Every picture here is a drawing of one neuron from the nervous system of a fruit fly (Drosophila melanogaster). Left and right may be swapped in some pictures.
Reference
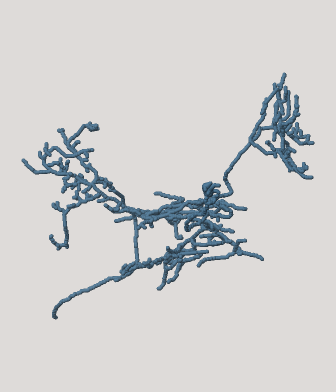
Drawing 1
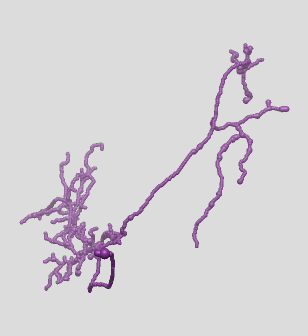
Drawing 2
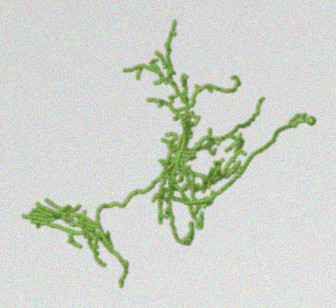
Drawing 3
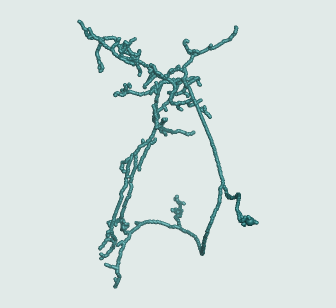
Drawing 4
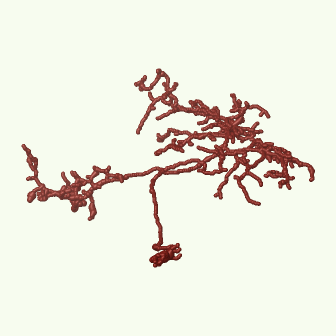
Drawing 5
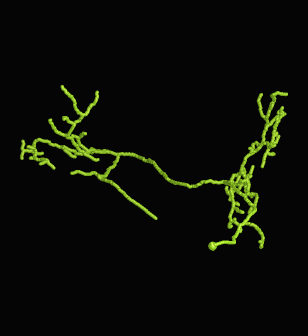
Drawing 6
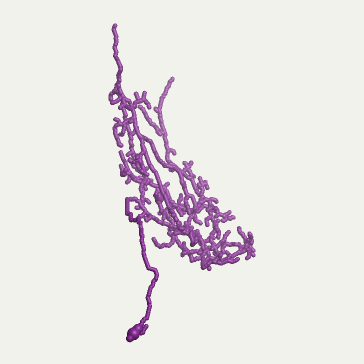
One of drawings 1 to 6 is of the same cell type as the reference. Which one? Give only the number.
2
